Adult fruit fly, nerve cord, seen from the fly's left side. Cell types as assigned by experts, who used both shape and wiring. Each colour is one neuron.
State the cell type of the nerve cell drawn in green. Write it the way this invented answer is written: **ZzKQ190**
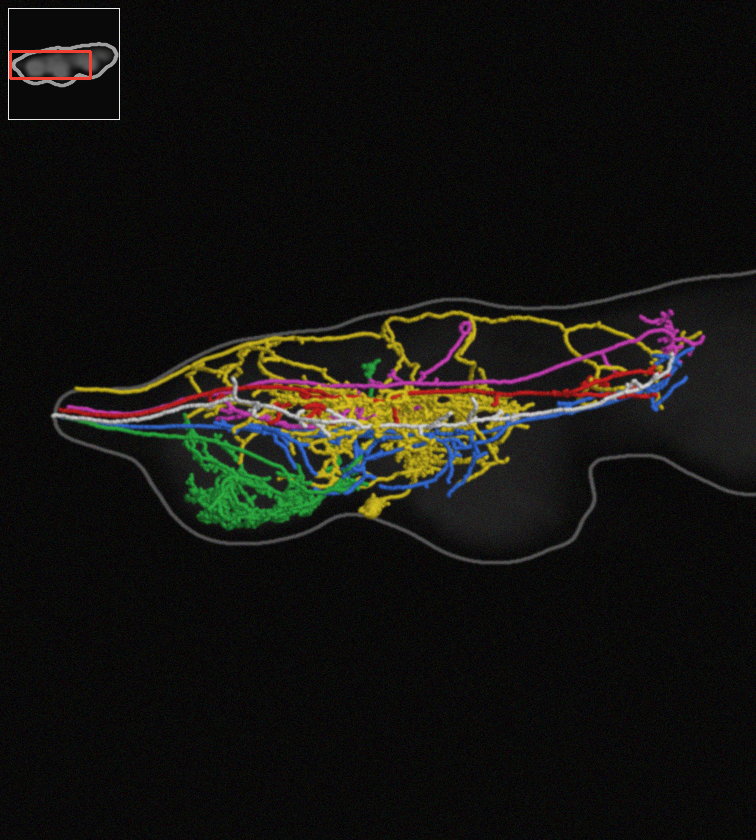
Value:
**AN23B010**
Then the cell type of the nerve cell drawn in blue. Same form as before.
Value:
**DNp66**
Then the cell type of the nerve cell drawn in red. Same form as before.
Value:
**DNpe028**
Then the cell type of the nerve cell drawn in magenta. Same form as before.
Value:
**pMP2**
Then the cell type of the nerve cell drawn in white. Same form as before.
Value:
**DNge069**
